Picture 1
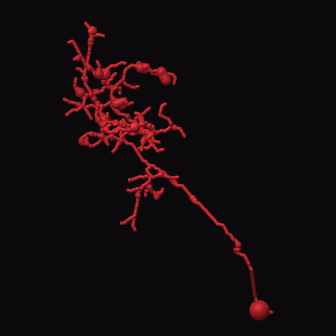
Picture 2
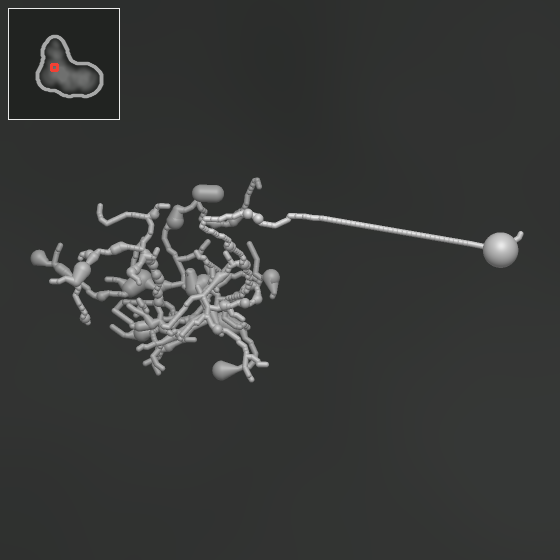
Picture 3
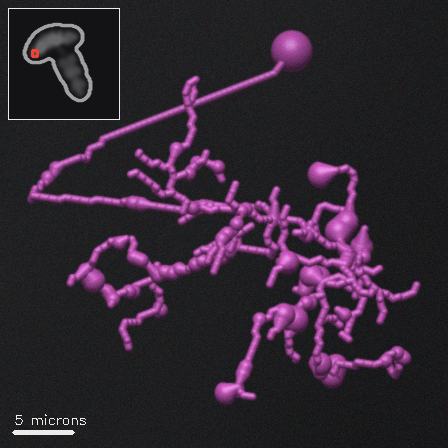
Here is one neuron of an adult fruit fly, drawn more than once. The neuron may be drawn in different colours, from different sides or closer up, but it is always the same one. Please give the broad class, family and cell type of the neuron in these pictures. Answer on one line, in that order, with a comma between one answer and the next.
optic-lobe intrinsic neuron, Mi, Mi17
